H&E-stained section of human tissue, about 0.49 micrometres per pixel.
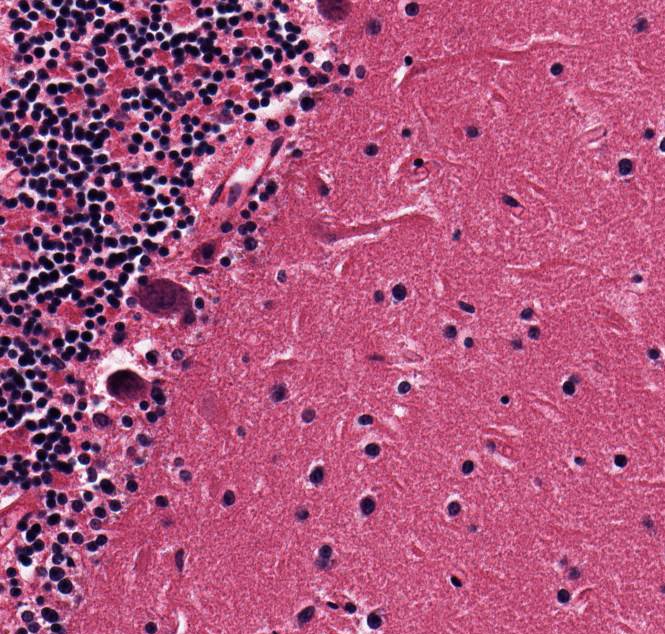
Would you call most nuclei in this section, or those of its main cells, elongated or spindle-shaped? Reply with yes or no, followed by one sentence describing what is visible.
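No. The dense zone is packed with small, round, darkly stained nuclei that show very little surrounding cytoplasm.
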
